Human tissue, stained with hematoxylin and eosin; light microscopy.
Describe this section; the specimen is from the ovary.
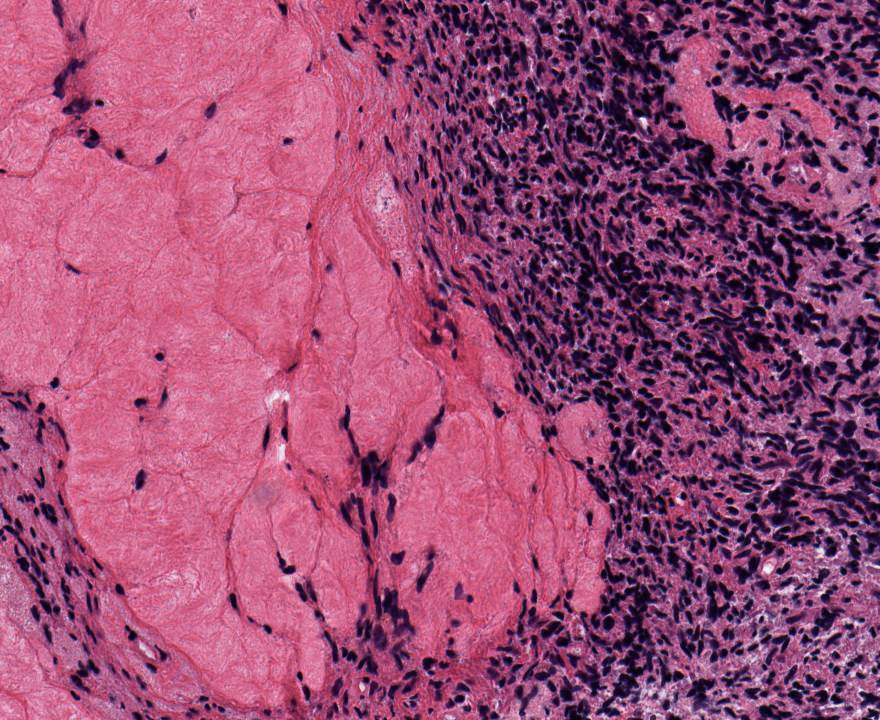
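The left half of the field is a large pink, sparsely nucleated area with a fine, wavy, fibrillar texture. The right half is densely cellular, its cells having elongated, spindle to oval, dark-staining nuclei. In the upper right corner, an elongated band of pink, nearly acellular material lies within the cellular tissue.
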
